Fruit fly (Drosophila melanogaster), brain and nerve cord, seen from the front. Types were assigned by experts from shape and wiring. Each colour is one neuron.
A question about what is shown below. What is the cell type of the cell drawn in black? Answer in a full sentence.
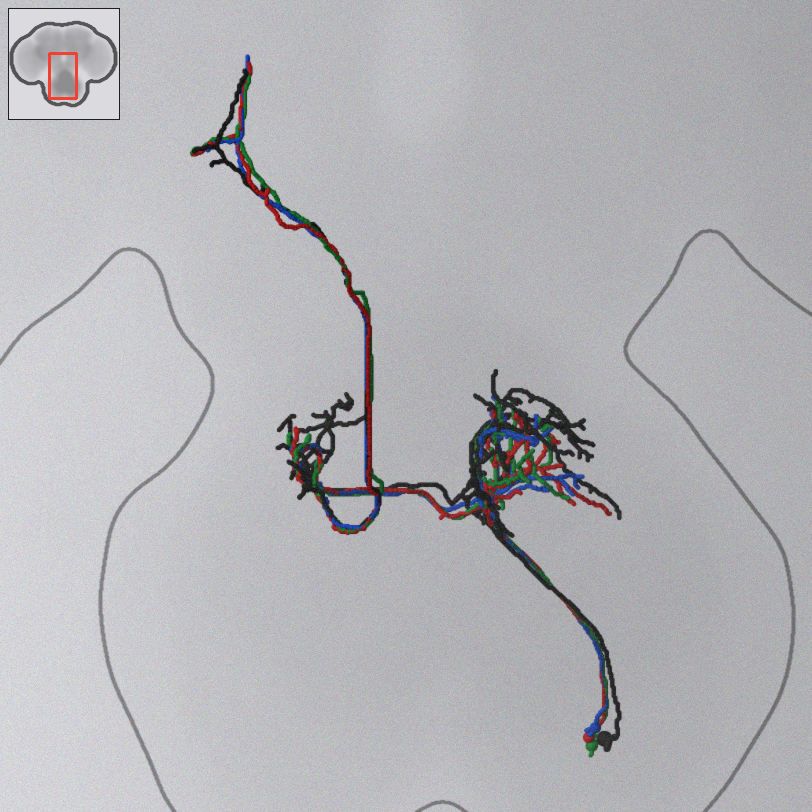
The cell type is AN07B050.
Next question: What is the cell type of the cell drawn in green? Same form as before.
The cell type is AN07B072_a.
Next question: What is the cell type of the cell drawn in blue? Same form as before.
The cell type is AN07B072_f.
